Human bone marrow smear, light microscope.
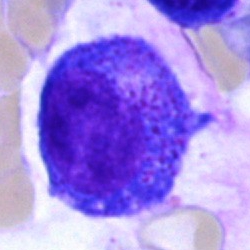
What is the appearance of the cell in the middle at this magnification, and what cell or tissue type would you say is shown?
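Chromatin finely textured, not coarsely clumped. Cytoplasm deep blue, mostly a crescent on the right side. Small pointed projection from the right edge. Promyelocyte.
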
